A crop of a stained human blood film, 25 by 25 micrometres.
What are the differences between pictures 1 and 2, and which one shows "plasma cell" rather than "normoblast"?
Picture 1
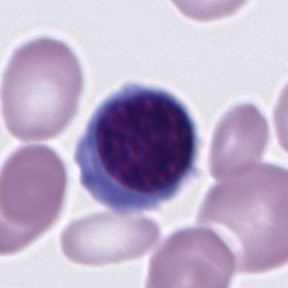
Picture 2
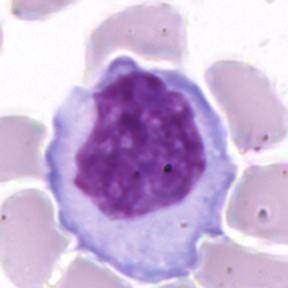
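My reading is that picture 1 shows the normoblast and picture 2 the plasma cell. The chromatin is where they part: in picture 1 it is coarse and clumped into dark patches, while in picture 2 it is purple and more loosely clumped, with paler patches between the denser areas.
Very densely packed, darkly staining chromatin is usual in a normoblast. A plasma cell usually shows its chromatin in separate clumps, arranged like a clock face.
Then the nuclei: picture 1 has a round nucleus about 9 micrometres across in a cell about 11 micrometres across, filling about 60% of the cell's area, whereas the nucleus in picture 2 measures about 13 by 11 micrometres.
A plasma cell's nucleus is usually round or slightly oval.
The outlines differ as well, picture 1 having a slightly uneven edge with small bumps at the top and right, and picture 2 an irregular outline with small scalloped bulges. Picture 1 shows no nucleolus and no granules or vacuoles in its cytoplasm; picture 2 shows no distinct coloured granules. Around picture 1 lie only red cells, with no other nucleated cell in view, while in picture 2 several red cells crowd close on all sides and tiny black dots are scattered over the nucleus and the nearby red cells.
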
